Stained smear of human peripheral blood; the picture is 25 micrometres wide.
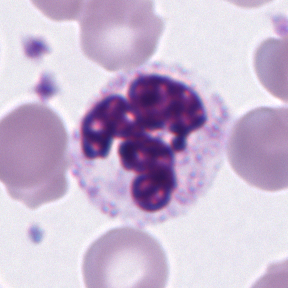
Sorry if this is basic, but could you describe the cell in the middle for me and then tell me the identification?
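Look first at the nucleus: it is split into four or more lobes joined by narrow strands. Its chromatin is dark purple and coarsely clumped. Around it lies plentiful, very pale pinkish cytoplasm with fine pinkish-violet granules scattered through it. So this is a segmented neutrophil.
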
